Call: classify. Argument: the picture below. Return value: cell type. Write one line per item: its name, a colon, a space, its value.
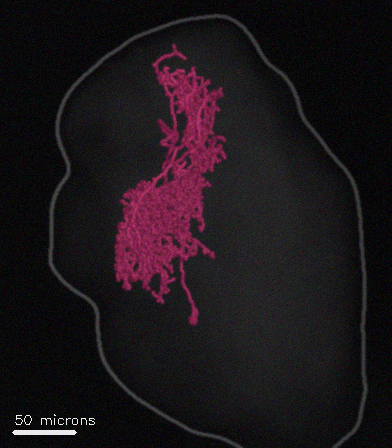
cell type: AVLP315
